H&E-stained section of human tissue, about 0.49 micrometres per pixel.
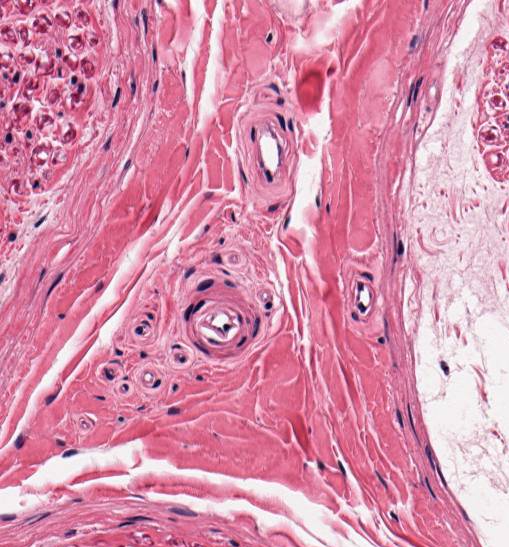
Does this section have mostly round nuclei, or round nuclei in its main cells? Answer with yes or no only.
No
